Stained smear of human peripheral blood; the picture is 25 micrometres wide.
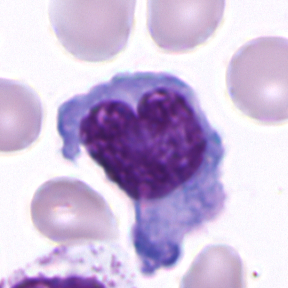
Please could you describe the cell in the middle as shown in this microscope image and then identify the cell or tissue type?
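First, the nucleus: a notch in its upper edge gives it a heart-like shape. Next, the chromatin, which is dark purple and patchy rather than smooth. Third, no distinct nucleolus stands out. Last, the cytoplasm shows no distinct coarse granules. This is a plasma cell.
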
